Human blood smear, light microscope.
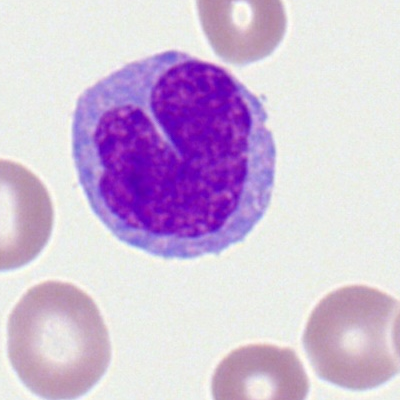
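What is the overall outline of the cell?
Broadly round.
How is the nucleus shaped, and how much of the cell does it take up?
It is folded by a narrow cleft entering from the top, and it fills most of the cell.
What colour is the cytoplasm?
Pale greyish blue.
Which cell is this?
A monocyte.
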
